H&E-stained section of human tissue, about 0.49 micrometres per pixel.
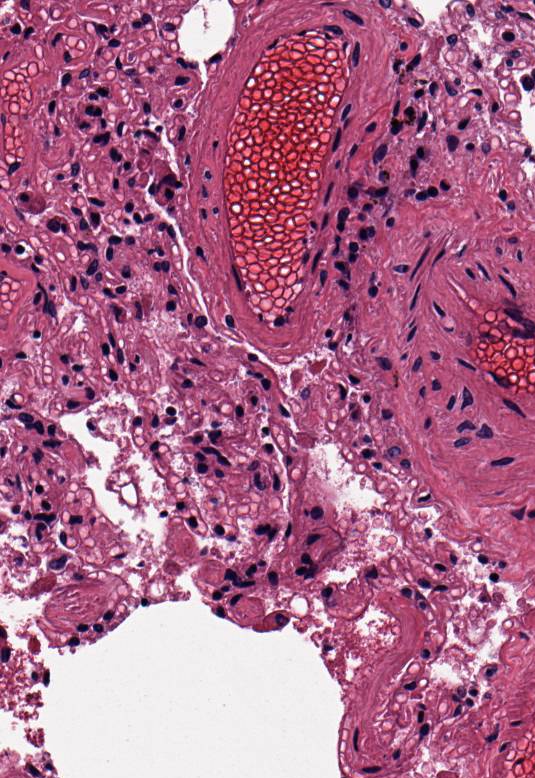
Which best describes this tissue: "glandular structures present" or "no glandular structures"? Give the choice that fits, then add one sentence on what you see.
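No glandular structures. No glands are seen anywhere in the field.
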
